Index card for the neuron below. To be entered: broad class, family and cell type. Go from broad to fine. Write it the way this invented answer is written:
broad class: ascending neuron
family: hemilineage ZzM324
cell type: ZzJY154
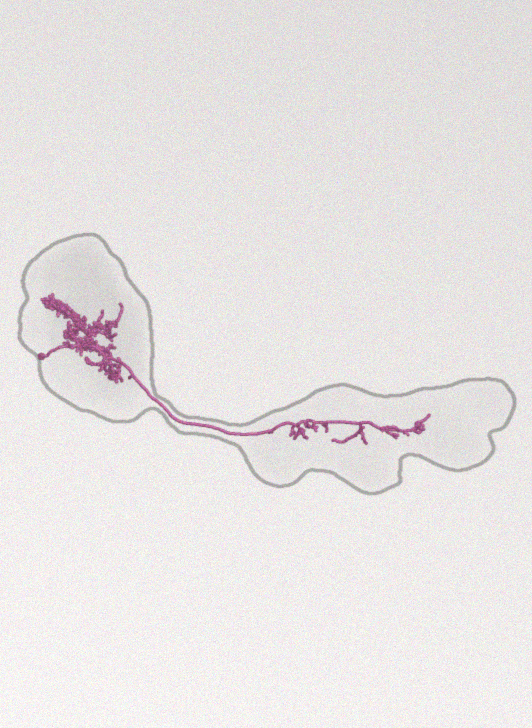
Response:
broad class: descending neuron
family: DNbe
cell type: DNbe006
